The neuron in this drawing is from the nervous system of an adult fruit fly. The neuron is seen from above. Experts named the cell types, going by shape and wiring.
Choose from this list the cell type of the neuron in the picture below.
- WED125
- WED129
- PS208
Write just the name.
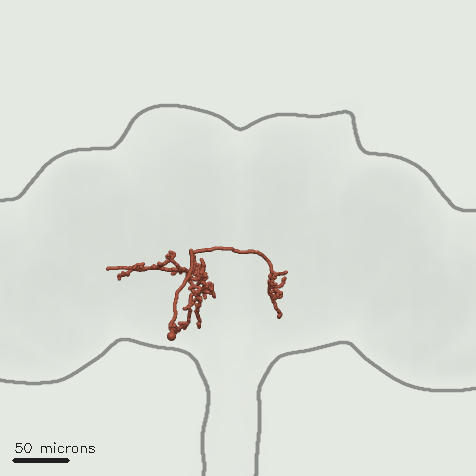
PS208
